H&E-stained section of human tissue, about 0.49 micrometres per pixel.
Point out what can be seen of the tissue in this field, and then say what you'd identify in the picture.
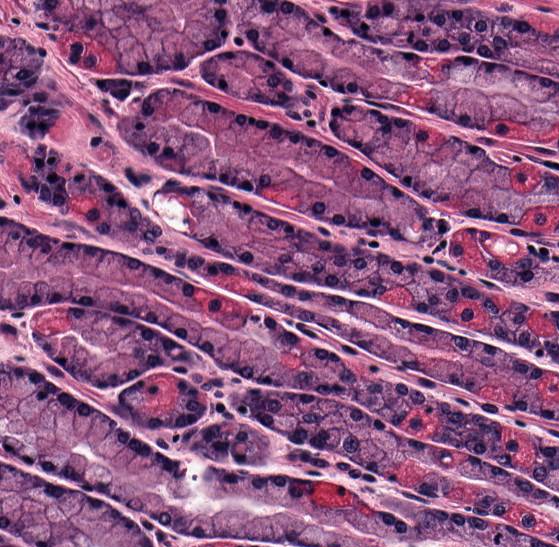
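Elongated glands fill the field side by side, running diagonally from upper left to lower right. They seem straight, closely packed tubules, their narrow lumens mostly inconspicuous. Most cells show purple-grey, finely granular to bubbly cytoplasm, with dark round nuclei near the base. Scattered singly throughout are parietal cells with bright pink cytoplasm. This is stomach.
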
